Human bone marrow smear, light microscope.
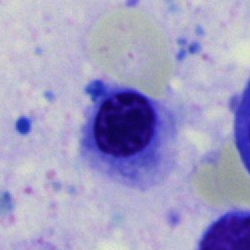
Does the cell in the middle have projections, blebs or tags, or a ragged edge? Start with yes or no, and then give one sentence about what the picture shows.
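Yes. The outer edge of the cytoplasm is ragged and indistinct.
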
